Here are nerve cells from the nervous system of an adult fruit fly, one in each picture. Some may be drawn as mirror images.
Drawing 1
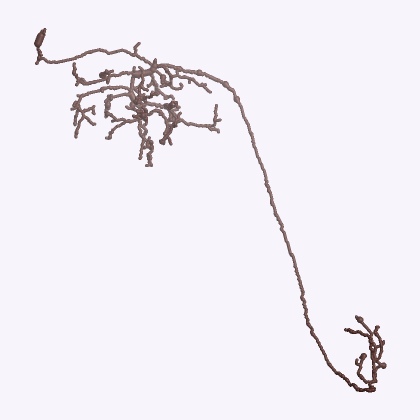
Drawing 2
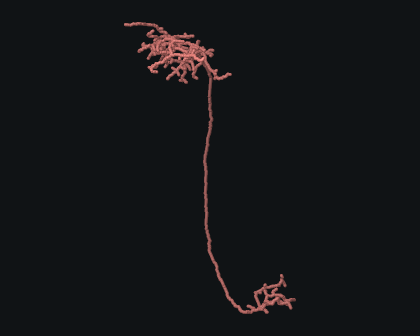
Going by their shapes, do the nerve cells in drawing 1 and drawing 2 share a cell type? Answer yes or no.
yes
